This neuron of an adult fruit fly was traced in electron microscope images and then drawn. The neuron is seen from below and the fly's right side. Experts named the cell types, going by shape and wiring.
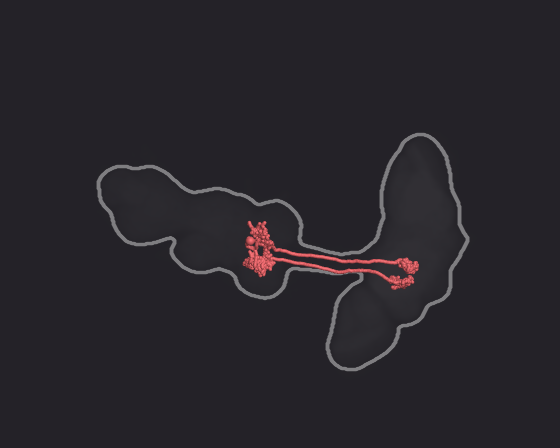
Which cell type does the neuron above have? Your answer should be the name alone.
AN00A009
